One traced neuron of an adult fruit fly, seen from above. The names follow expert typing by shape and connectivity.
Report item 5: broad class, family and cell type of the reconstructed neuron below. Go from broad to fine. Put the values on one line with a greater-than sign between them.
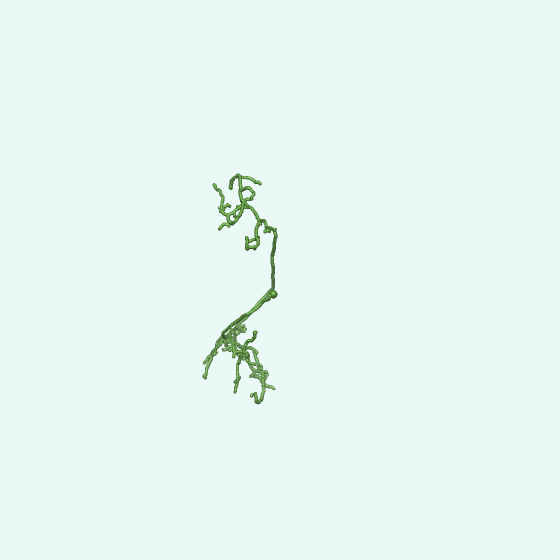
nerve-cord intrinsic neuron > hemilineage 17A > IN17A104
